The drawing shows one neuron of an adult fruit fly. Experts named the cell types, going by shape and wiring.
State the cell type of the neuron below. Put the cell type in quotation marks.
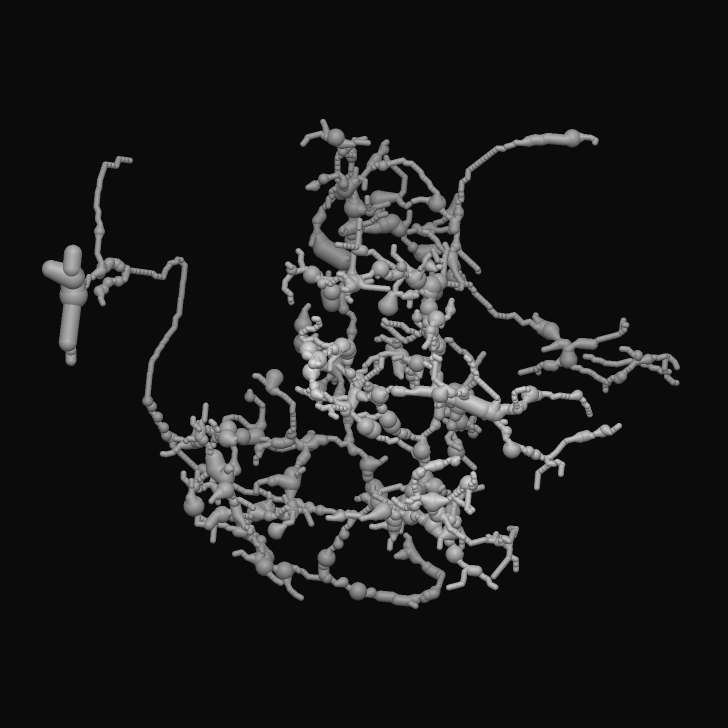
"INXXX401"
